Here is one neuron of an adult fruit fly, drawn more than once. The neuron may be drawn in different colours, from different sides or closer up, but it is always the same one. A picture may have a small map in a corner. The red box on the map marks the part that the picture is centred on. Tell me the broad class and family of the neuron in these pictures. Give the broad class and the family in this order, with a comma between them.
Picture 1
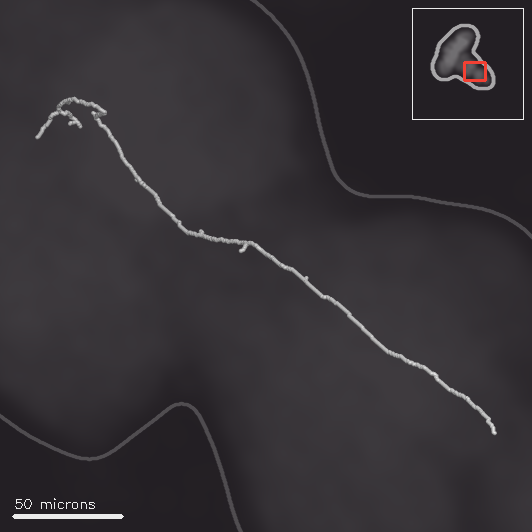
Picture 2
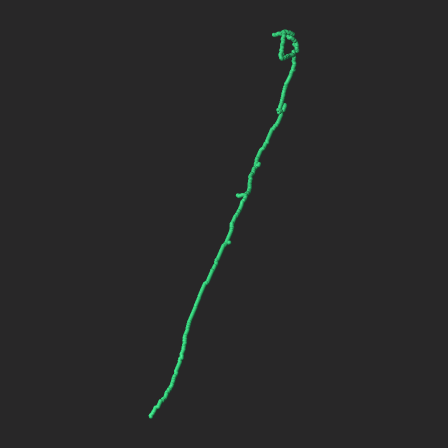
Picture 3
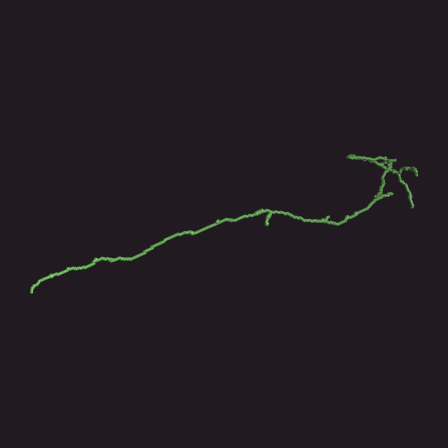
sensory neuron entering the nerve cord, class mechanosensory proprioceptive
